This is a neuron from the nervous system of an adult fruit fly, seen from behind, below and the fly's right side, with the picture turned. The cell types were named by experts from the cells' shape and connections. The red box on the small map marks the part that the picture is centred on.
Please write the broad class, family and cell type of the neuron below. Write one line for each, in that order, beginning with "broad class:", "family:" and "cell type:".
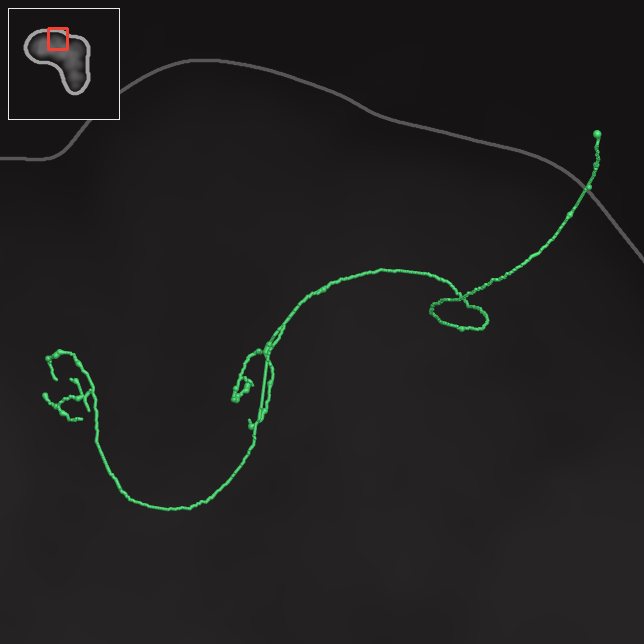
broad class: sensory neuron entering the brain
family: class olfactory
cell type: ORN_VM7d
